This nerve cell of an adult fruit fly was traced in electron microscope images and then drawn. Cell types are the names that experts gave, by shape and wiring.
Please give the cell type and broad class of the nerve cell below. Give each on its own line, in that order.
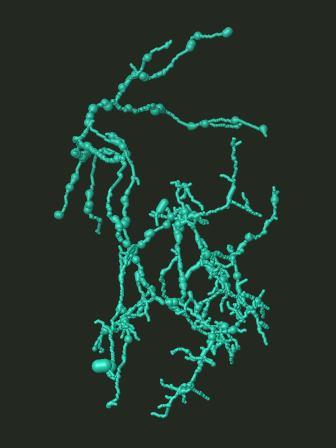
CB3499
central-brain intrinsic neuron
